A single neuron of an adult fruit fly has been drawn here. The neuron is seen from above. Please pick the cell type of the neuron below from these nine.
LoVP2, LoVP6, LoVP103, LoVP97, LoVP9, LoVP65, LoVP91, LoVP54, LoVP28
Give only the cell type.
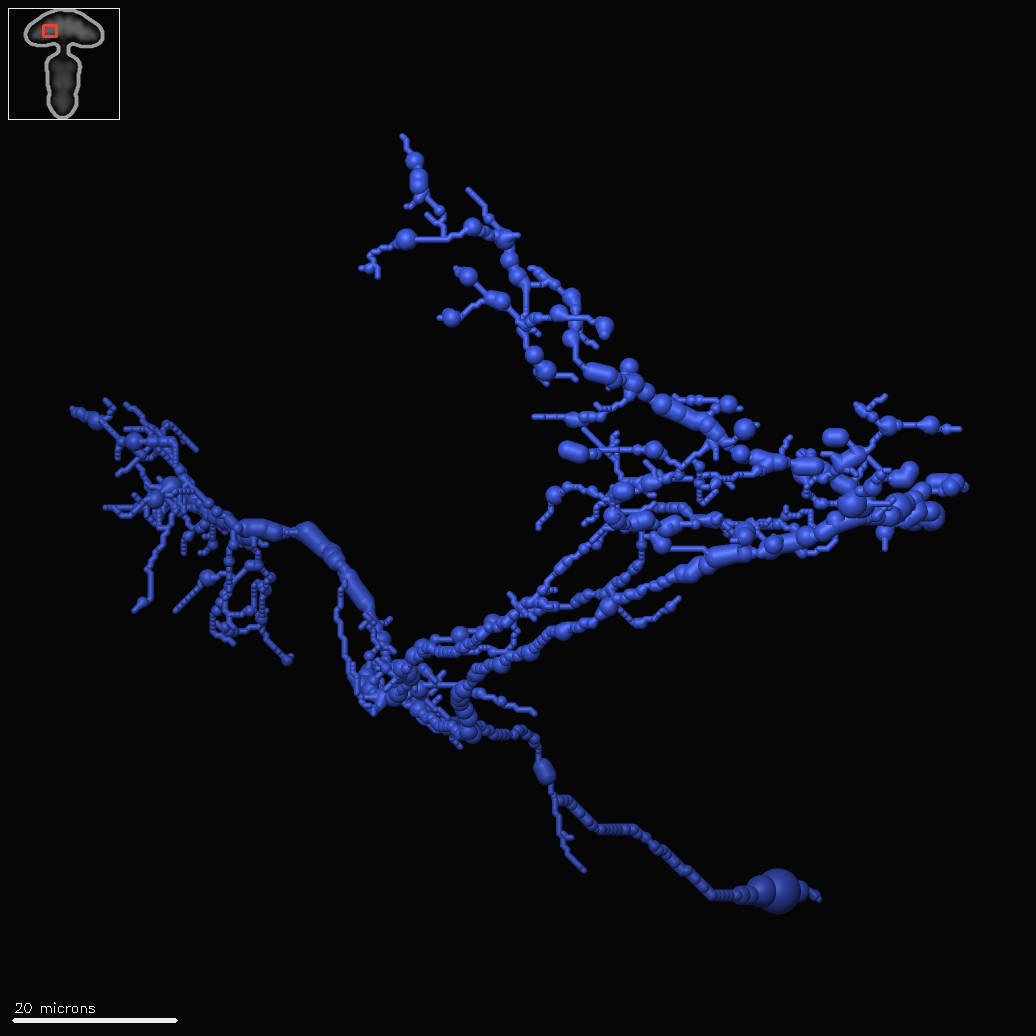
LoVP65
